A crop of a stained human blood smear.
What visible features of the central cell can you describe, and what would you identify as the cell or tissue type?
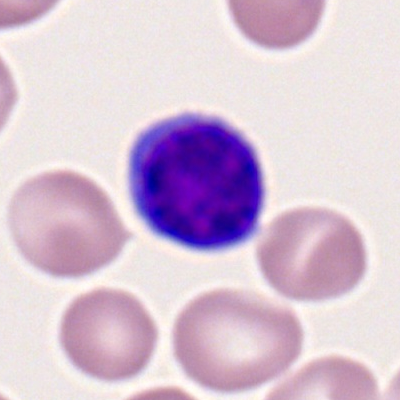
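Look at the edge first: round and smooth all the way. The chromatin is dark purple and coarsely clumped. There are no granules in the cytoplasm, and no vacuoles anywhere in the cell. It's a lymphocyte.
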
